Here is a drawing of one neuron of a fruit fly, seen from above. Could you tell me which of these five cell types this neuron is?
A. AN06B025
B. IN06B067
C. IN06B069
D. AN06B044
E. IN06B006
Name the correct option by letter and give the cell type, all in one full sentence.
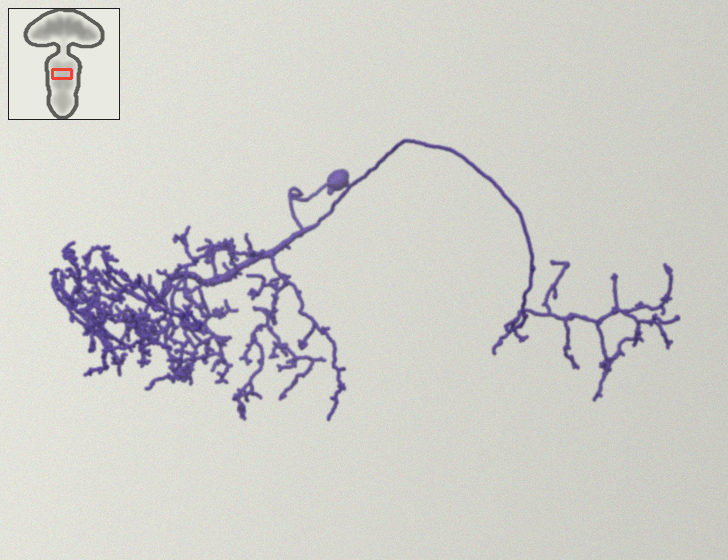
The neuron is an instance of IN06B067, the cell type listed under option B.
